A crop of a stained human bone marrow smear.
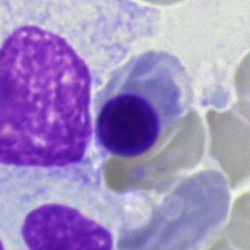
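Erythroblast. How very dark and dense the chromatin is, with almost no visible pattern. I can make out no nucleoli in the nucleus. That nucleus sits off-centre toward the left side, and the cytoplasm is pale greyish-blue.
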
